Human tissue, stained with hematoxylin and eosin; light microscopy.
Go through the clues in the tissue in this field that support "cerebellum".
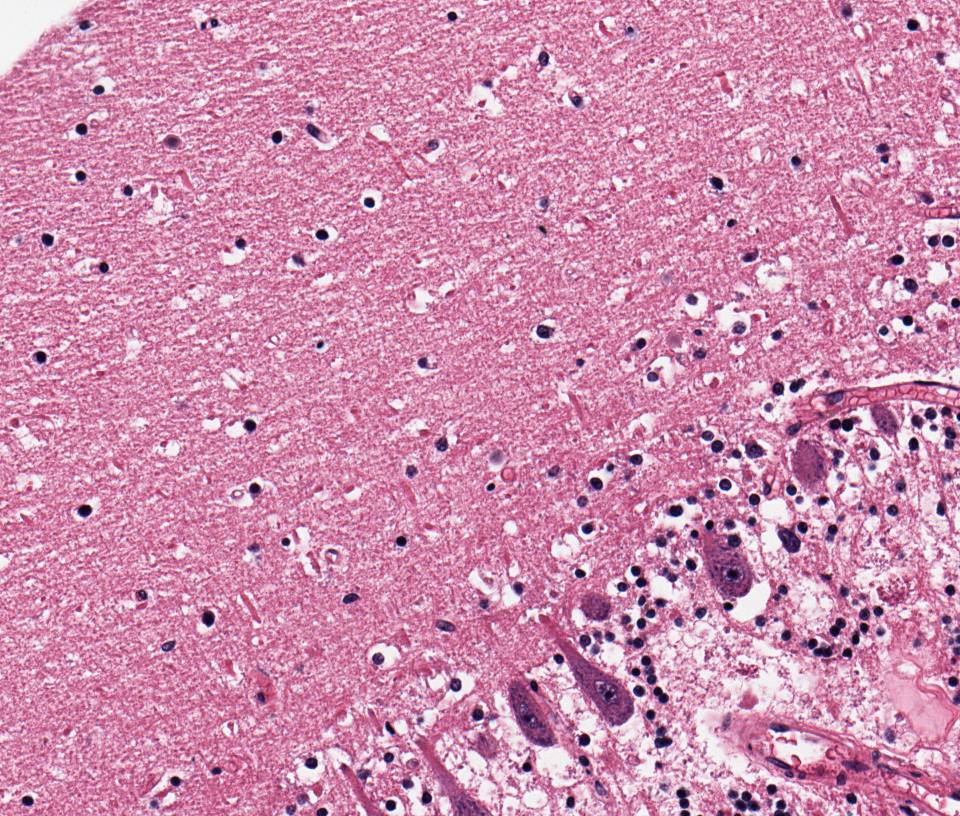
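Right, this is cerebellum.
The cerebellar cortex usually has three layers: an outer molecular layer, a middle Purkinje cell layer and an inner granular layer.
Here, the broad pale pink fibrillar layer with sparse nuclei in the upper left and the densely nucleated zone in the lower right corner fit the outer and inner of those layers.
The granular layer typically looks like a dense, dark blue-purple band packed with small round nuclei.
That matches the lower right zone, which is crowded with small round dark nuclei showing almost no visible cytoplasm. The Purkinje cells have a round pale nucleus with a single dark nucleolus. The fibrillar layer also holds scattered small dark round nuclei, many of them sitting in clear halos.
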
